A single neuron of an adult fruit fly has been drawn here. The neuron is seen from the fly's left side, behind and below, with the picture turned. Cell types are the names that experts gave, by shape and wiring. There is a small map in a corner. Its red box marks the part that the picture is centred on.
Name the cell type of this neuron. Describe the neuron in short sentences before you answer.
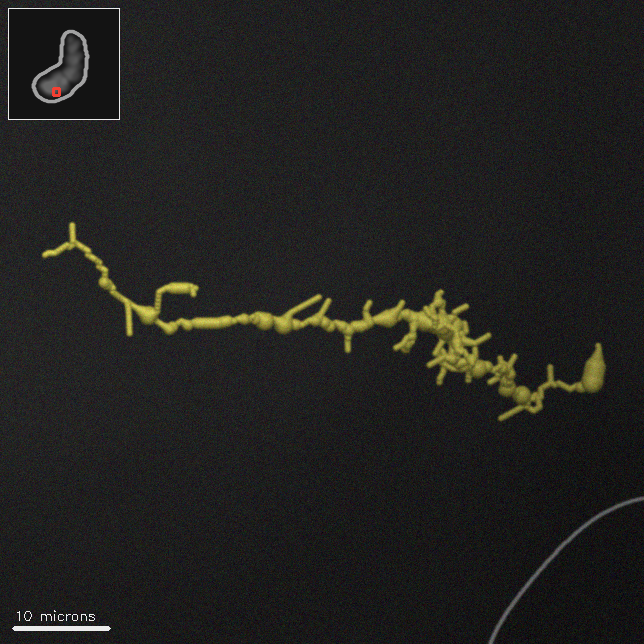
The cell body is on the right of the picture. From left to right in the picture it spans about 60 microns. This is an optic-lobe intrinsic neuron. Its cell type is Dm3b.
